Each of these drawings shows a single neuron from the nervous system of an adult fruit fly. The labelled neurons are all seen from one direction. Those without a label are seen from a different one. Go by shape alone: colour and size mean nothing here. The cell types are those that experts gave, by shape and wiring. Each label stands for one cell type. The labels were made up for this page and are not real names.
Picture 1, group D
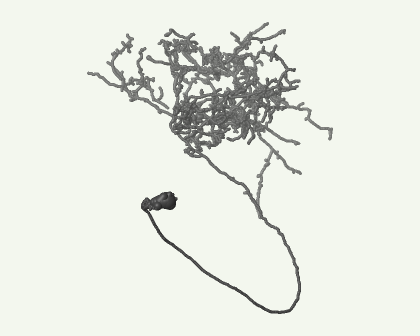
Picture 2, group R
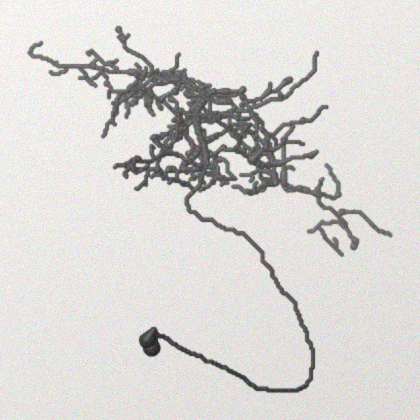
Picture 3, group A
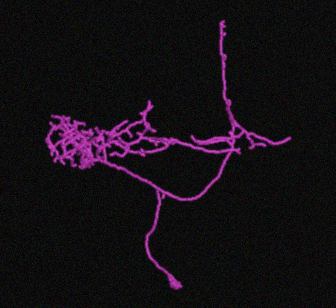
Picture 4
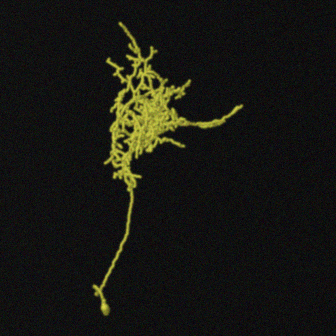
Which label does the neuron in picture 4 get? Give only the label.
group R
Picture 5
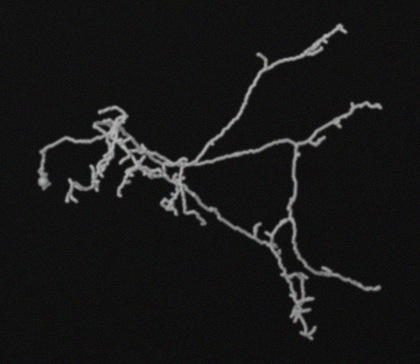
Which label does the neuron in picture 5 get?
group A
